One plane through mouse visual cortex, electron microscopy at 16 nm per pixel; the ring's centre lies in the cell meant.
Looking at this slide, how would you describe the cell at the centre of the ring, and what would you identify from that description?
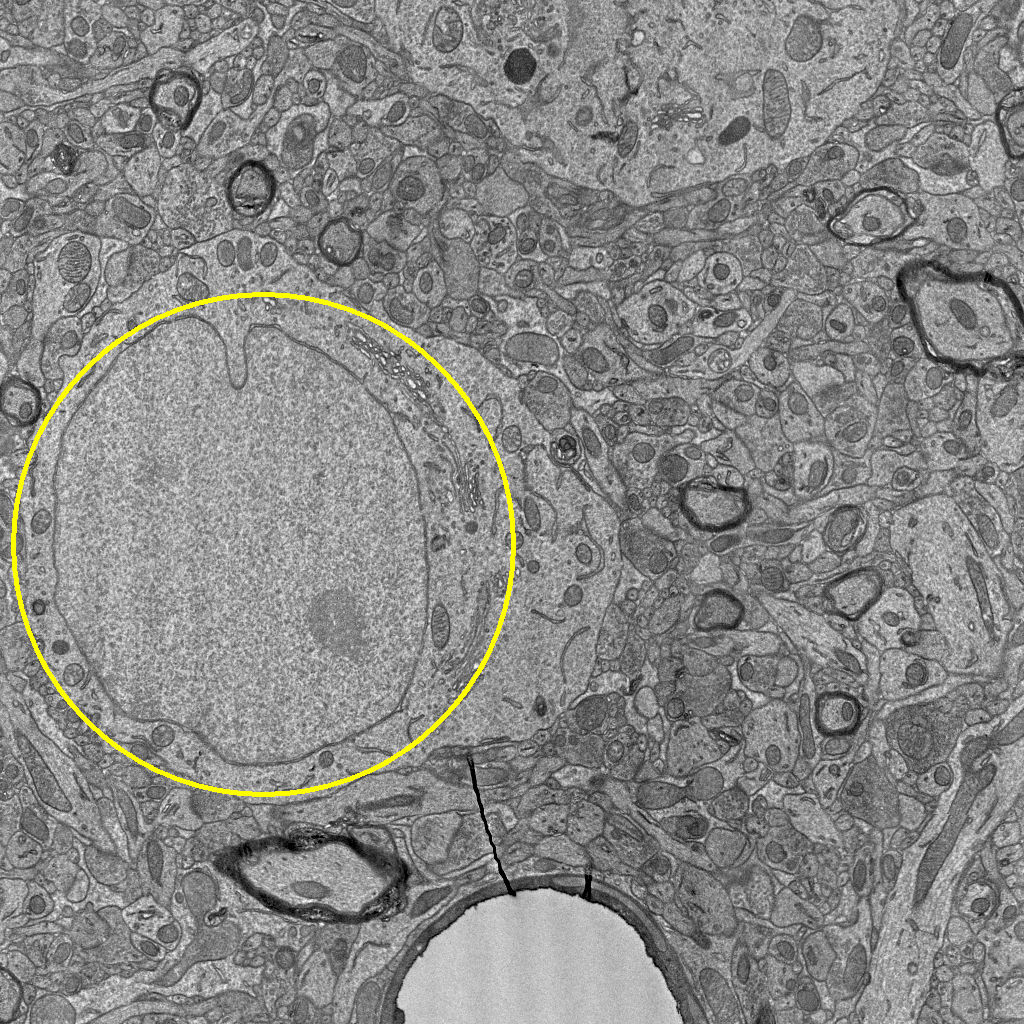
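A large, rounded-oval nucleus has its whole outline within this section. At the top of the nucleus, the nuclear envelope forms a single deep, narrow infolding. The chromatin is pale and finely dispersed, and no thick dark band lines the envelope. One darker, rounded nucleolus lies in the lower right part of the nucleus. The cell at the centre of the ring is an excitatory neuron.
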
